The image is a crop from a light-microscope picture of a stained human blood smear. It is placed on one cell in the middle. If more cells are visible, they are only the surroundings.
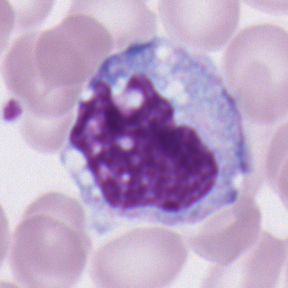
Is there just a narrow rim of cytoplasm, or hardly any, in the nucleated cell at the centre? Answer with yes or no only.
No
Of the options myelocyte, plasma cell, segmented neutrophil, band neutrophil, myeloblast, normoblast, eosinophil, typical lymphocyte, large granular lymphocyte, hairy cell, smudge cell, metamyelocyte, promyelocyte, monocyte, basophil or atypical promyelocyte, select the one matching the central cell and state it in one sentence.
The cell around which this crop is centred is a monocyte.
